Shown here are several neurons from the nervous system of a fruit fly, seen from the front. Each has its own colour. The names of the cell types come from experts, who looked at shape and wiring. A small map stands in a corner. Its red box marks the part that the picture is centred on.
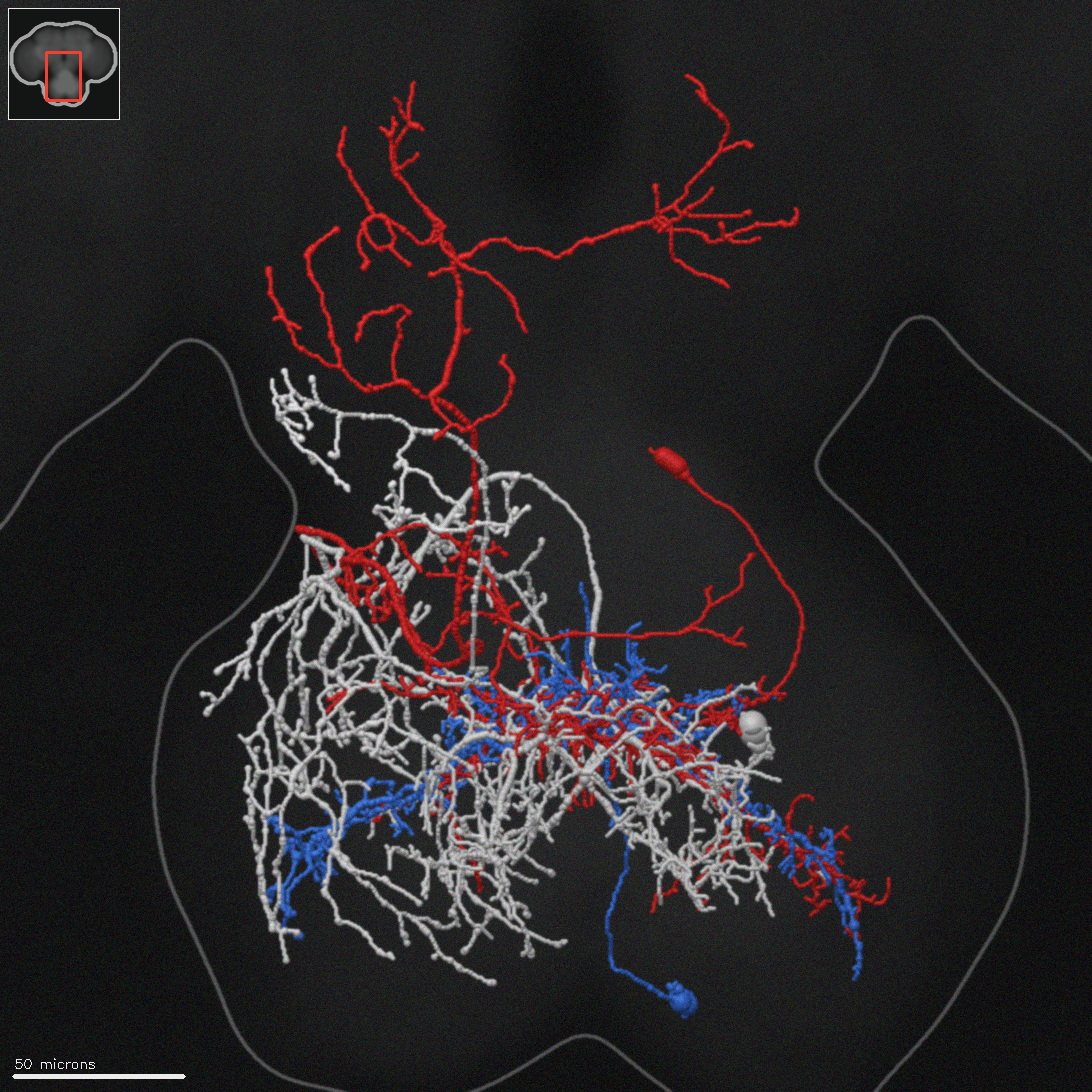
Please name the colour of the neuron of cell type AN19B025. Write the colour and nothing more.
red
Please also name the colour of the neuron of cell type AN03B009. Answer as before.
white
